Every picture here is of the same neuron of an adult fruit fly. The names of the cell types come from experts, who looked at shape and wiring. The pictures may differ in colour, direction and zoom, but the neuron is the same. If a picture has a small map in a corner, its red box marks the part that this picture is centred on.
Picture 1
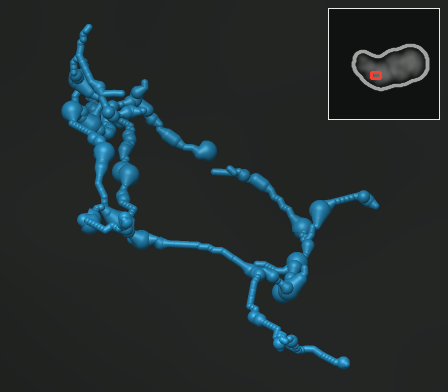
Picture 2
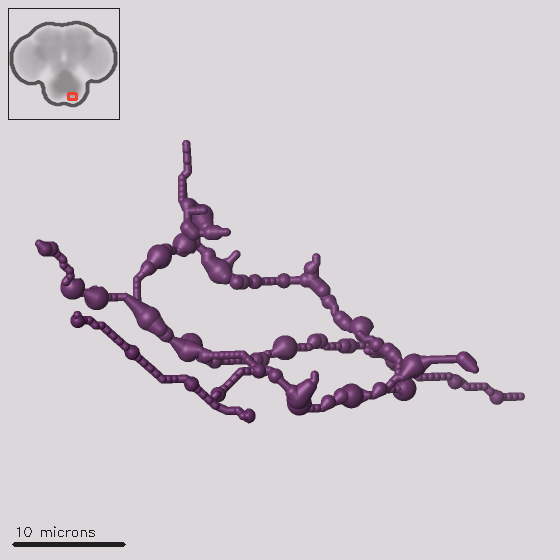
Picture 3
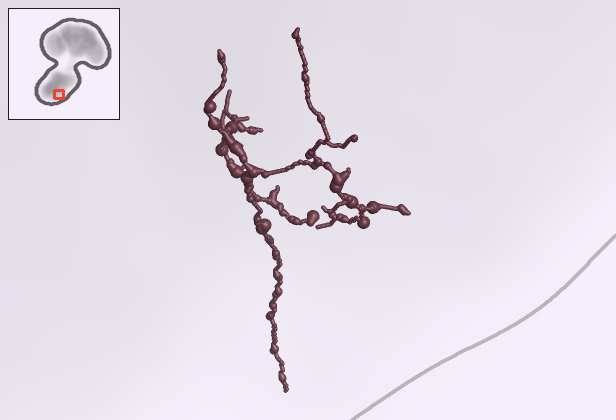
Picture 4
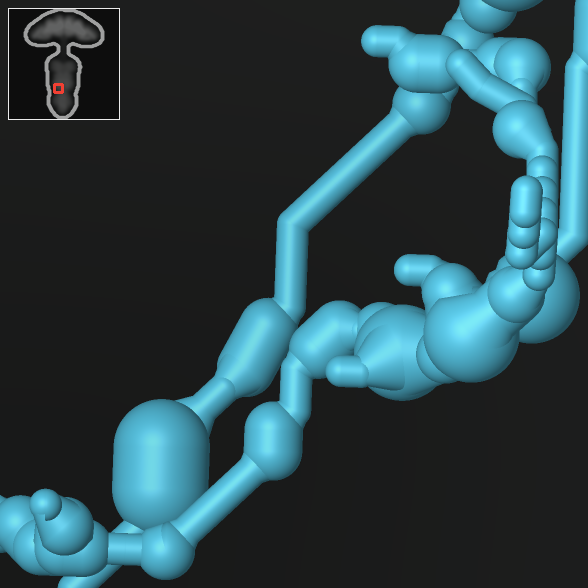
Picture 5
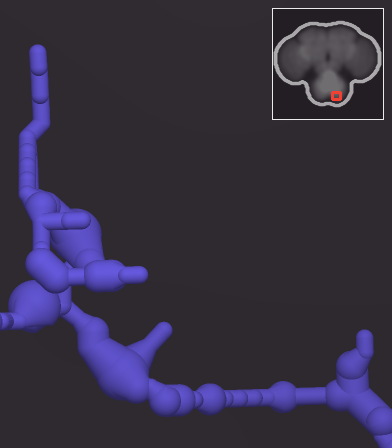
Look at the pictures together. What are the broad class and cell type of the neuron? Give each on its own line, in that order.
sensory neuron entering the nerve cord
SNxx33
